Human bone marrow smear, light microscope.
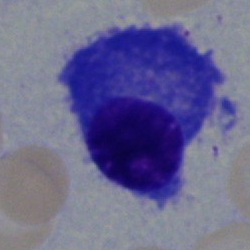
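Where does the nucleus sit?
Eccentrically, in the lower part of the cell.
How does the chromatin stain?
Dense and dark purple.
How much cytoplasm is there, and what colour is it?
It is abundant, forming a broad zone above the nucleus, and stains deep blue.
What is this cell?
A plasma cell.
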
